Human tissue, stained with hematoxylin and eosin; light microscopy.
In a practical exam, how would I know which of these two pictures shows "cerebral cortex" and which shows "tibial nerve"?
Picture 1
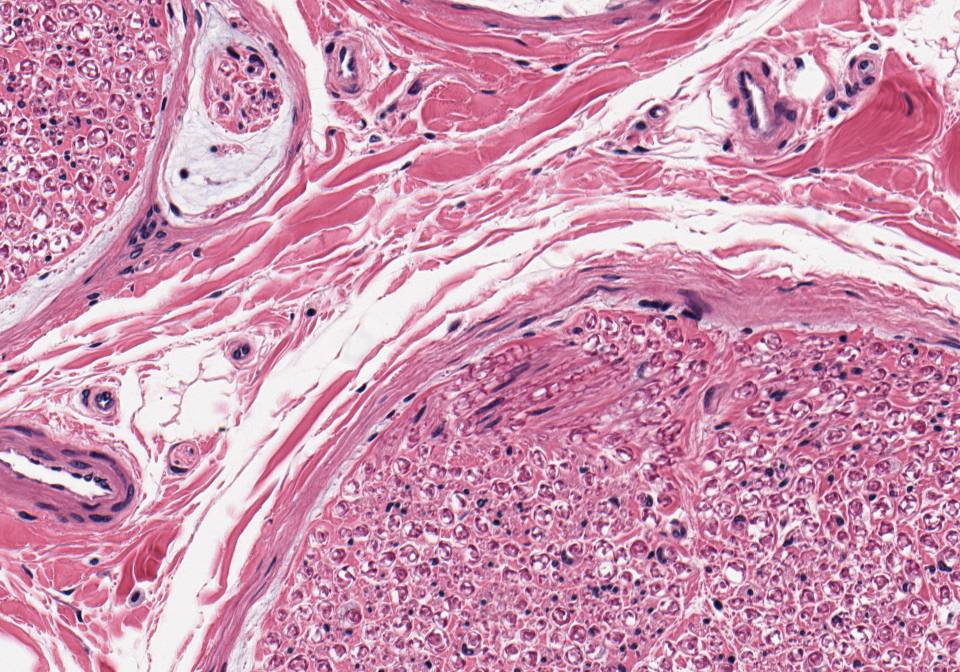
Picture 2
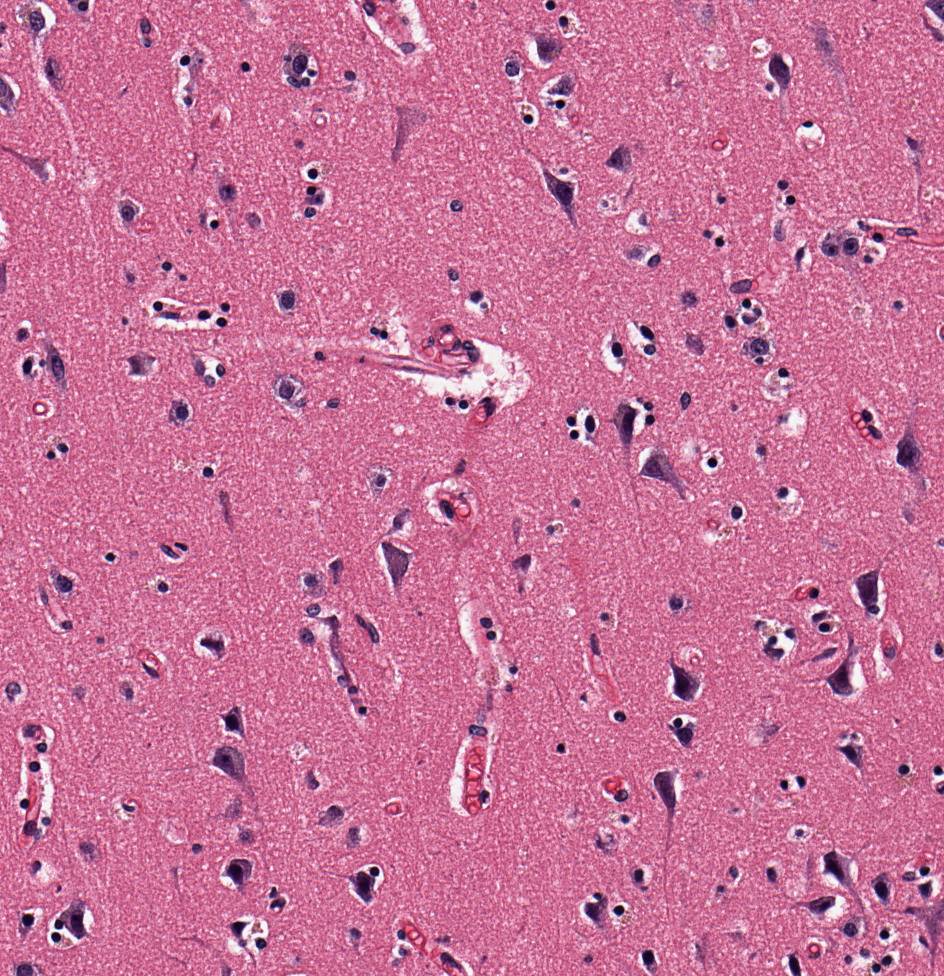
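That's tibial nerve in the first picture and cerebral cortex in the second. The nerve has a big bundle of closely packed round profiles at lower right: myelinated fibres in cross section, each a pink central axon in a pale ring. Long bright pink fibre bands cross the middle diagonally, lower left to upper right. The cortex is different: many neurons are shrunken and darkly stained, their nuclei hard to see, with small round dark nuclei scattered about, some clustered beside neurons. Thin-walled capillaries with red blood cells run through it too.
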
